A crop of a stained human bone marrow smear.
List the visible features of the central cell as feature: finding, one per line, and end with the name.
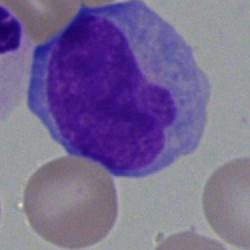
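Outline: irregular, with a few blunt corners
Nuclear border: indented and lumpy on the right side
Nuclear position: toward the left of the cell
Chromatin: finely granular, no coarse dark clumps
Name: monocyte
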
